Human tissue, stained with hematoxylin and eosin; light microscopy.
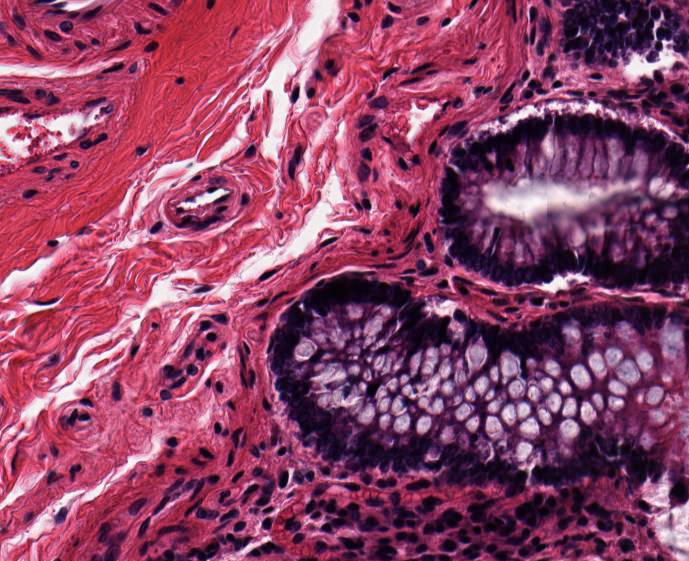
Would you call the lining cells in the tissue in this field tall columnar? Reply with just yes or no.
Yes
